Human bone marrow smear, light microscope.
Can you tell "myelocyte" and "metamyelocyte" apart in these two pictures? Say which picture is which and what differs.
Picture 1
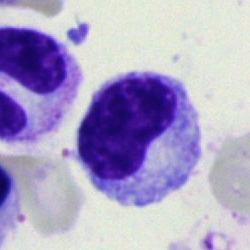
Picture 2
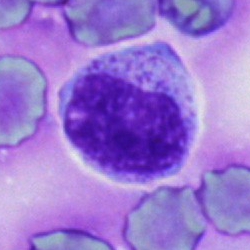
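The metamyelocyte is in picture 1, and picture 2 has the myelocyte. Look at the nucleus in picture 1: it's kidney-shaped, with its indentation on the lower right, and it sits toward the upper left of the cell.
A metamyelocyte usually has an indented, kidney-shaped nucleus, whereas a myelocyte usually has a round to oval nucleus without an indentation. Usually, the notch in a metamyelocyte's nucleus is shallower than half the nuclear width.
No nucleoli show in that nucleus, and the cytoplasm around it is moderate in amount and pale lilac-blue. The edges differ too: the cell in picture 1 is roughly round but slightly uneven and bumpy, while the myelocyte in picture 2 is roughly round with a smooth edge. In picture 2 there are no vacuoles in the cytoplasm, and red cells with crinkled edges lie around the cell without touching it.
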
